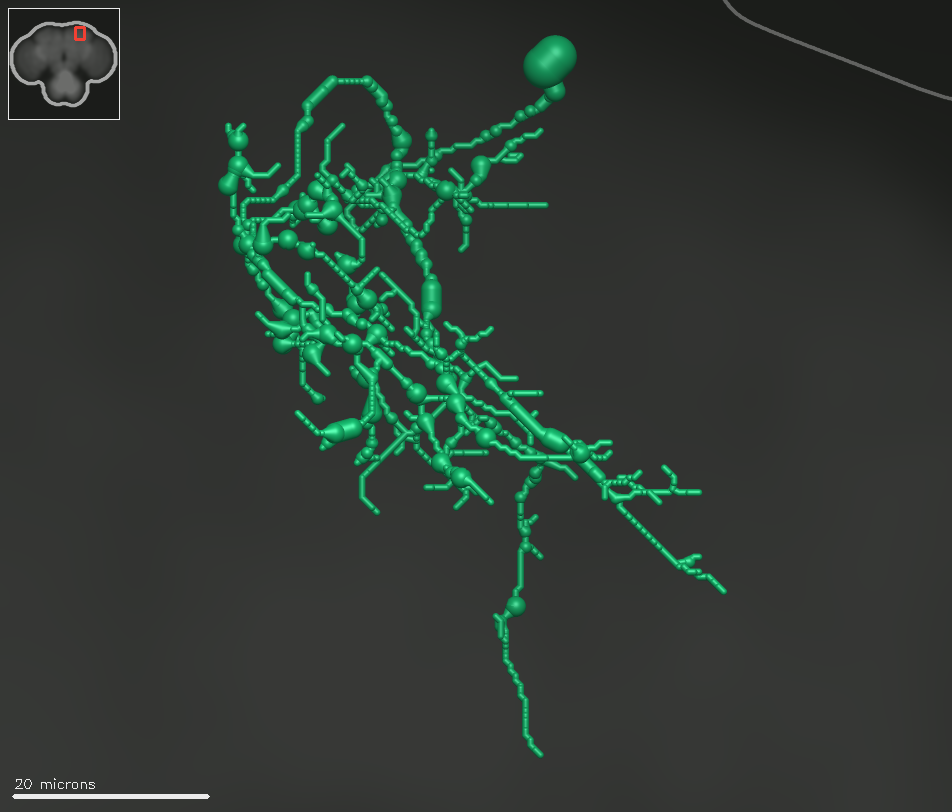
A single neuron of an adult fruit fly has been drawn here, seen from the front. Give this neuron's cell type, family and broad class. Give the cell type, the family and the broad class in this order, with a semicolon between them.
SLP290; hemilineage SLPpm1; central-brain intrinsic neuron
